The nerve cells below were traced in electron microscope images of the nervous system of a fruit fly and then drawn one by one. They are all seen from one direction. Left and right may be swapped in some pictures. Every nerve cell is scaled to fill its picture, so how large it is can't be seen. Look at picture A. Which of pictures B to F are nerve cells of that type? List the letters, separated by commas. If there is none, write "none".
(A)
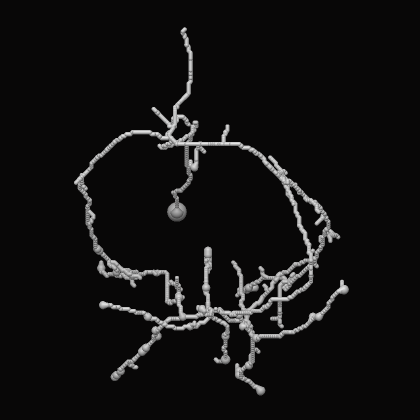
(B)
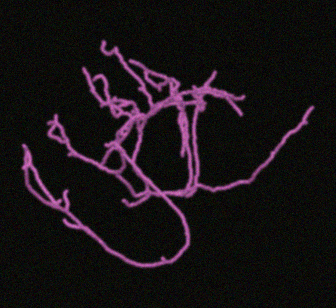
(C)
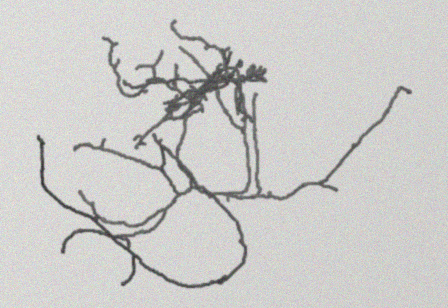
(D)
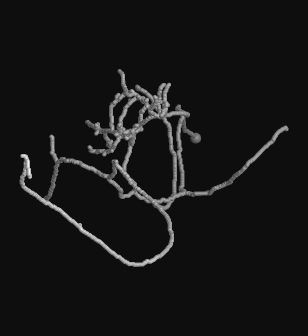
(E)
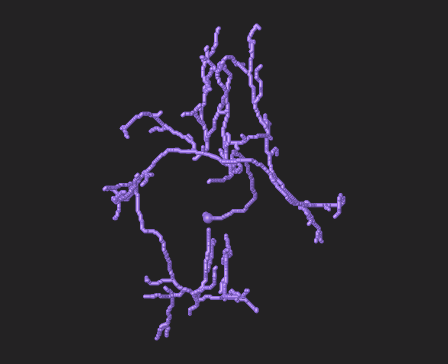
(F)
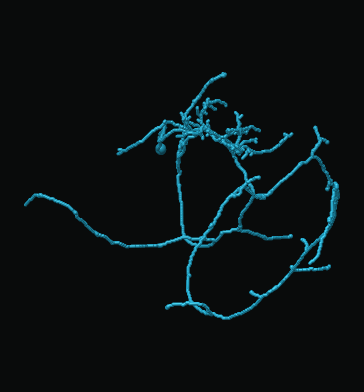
E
